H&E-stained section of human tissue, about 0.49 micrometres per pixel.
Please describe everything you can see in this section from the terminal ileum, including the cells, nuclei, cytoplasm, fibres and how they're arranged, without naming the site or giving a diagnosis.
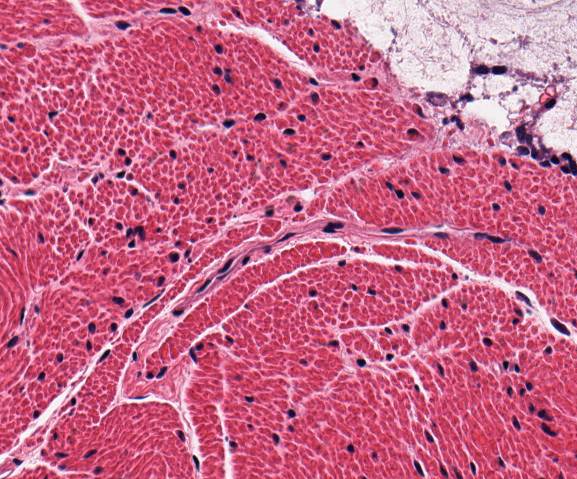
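Muscle cell bundles, mostly cut in cross-section, fill the field. Across the middle, a wider septum with elongated nuclei runs diagonally from lower left towards the right. Their cytoplasm is strongly eosinophilic, bright pink. Small dark oval nuclei appear sparsely, in only a minority of profiles.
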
